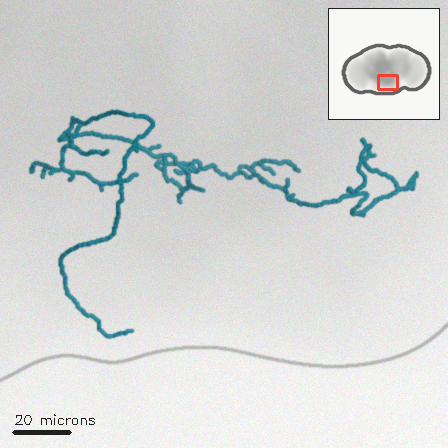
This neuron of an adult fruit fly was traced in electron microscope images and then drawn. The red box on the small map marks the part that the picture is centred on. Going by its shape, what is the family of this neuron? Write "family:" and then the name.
family: class gustatory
